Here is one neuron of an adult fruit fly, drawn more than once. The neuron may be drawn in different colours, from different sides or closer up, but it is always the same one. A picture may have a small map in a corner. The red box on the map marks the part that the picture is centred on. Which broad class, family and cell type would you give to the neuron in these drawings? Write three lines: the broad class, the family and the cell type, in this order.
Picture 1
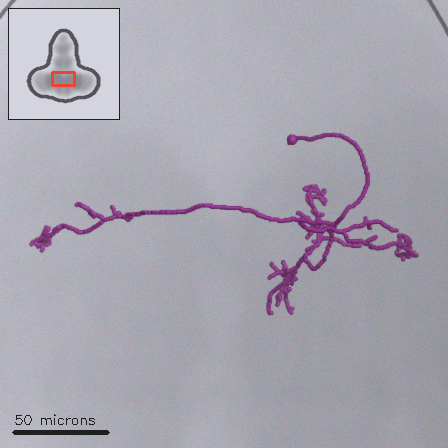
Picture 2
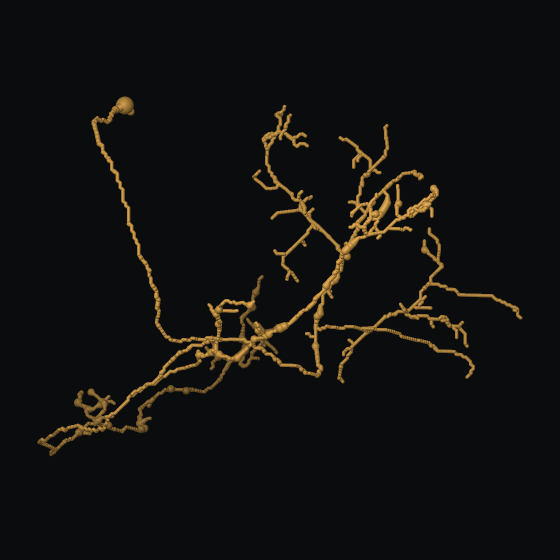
central-brain intrinsic neuron
hemilineage SMPp&v1_posterior
CB1815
